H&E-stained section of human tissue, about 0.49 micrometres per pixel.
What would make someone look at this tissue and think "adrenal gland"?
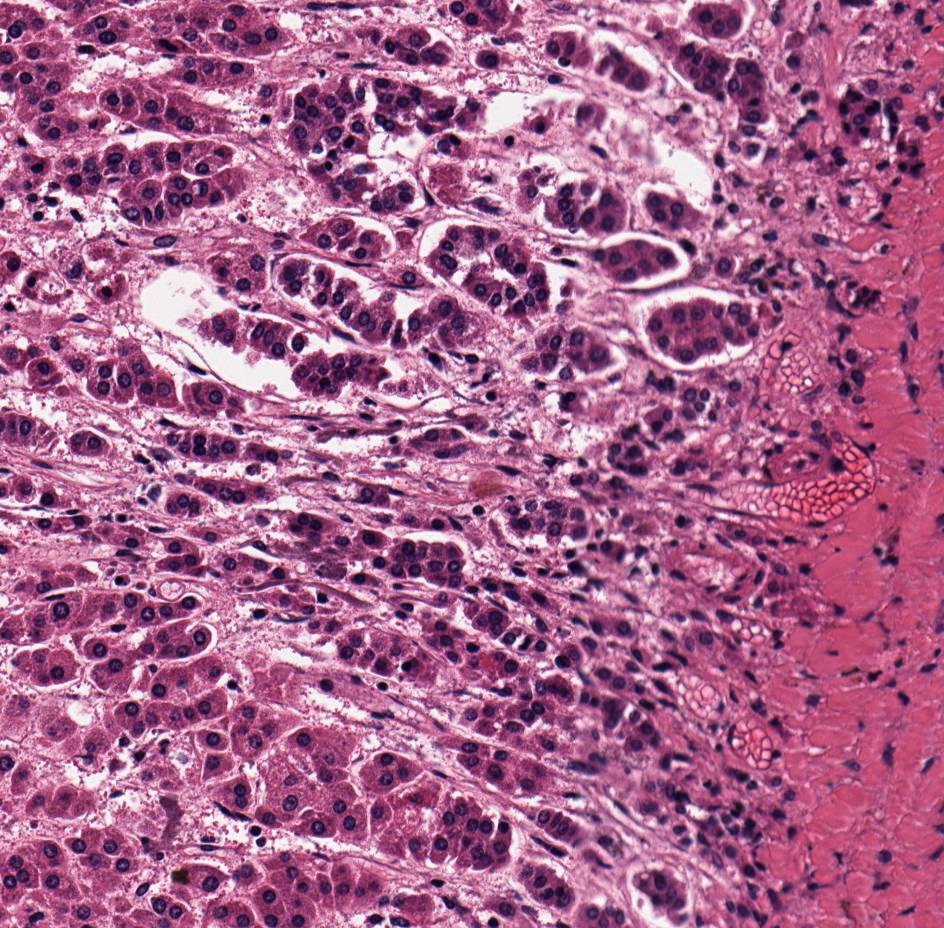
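Adrenal gland, as named. Epithelial cells fill most of the field in nests and cords running obliquely toward a dense pink band at the right edge. Nuclei round, mostly central, many with a visible nucleolus. Thin strands of loose stroma with slender nuclei separate the nests and cords. Right-edge band: homogeneous eosinophilic tissue, scattered spindle-shaped nuclei.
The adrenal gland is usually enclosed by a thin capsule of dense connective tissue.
Goes with it: that dense band along the edge.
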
